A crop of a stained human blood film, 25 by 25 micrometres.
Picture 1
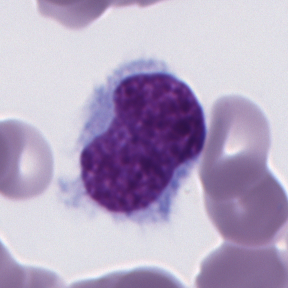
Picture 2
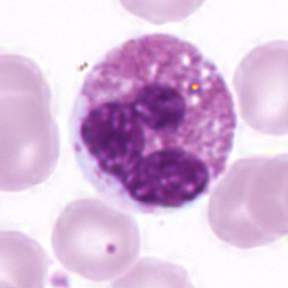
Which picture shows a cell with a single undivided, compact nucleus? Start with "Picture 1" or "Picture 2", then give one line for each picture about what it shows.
Picture 1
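What picture 1 shows: The nucleus is indented, giving it a kidney-like shape.
What picture 2 shows: The nucleus is divided into three lobes.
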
